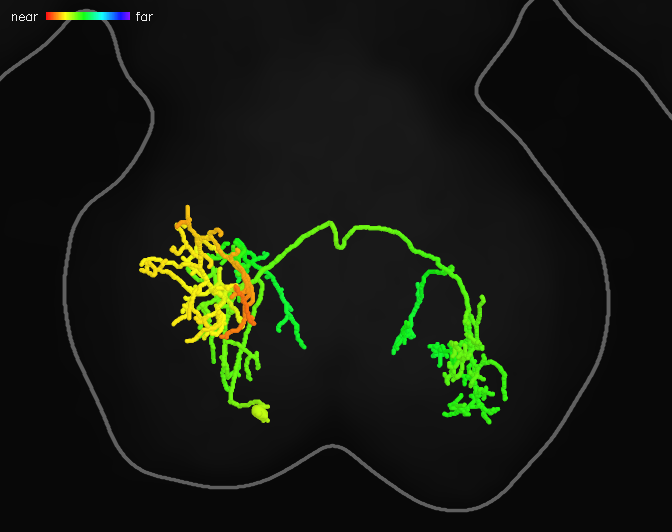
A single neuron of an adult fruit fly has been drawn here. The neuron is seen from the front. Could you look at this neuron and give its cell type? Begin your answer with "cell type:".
cell type: IN07B029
